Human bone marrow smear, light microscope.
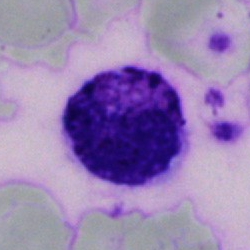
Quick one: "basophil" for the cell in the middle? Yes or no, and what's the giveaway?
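The cell is roughly round in outline. No distinct rim of cytoplasm can be seen around the nucleus, and this goes with basophil.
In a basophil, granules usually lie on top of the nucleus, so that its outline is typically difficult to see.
No feature seen speaks plainly for erythroblast. Several small dark purple bodies lie just to the right of the cell. The name basophil therefore fits.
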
